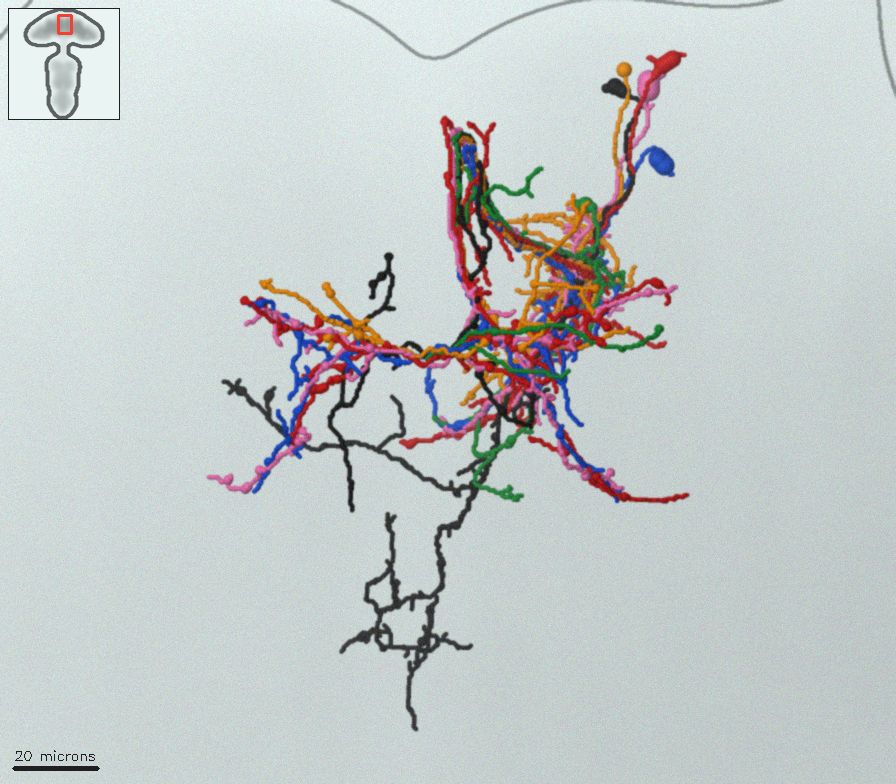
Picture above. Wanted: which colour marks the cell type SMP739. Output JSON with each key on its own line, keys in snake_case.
{
 "colour": "blue"
}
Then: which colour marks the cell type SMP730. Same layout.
{
 "colour": "red"
}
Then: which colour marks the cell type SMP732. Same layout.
{
 "colour": "pink"
}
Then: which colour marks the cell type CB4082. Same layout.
{
 "colour": "green"
}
